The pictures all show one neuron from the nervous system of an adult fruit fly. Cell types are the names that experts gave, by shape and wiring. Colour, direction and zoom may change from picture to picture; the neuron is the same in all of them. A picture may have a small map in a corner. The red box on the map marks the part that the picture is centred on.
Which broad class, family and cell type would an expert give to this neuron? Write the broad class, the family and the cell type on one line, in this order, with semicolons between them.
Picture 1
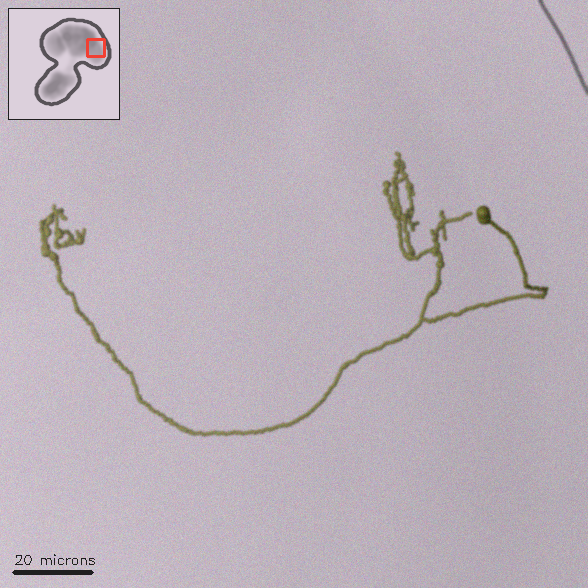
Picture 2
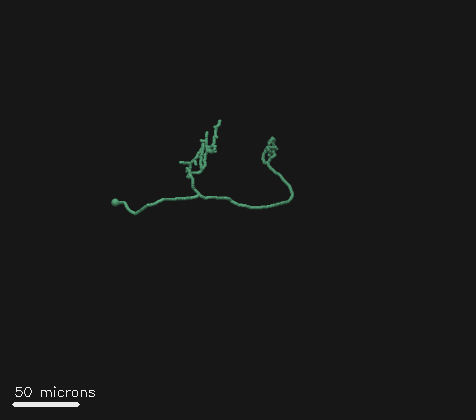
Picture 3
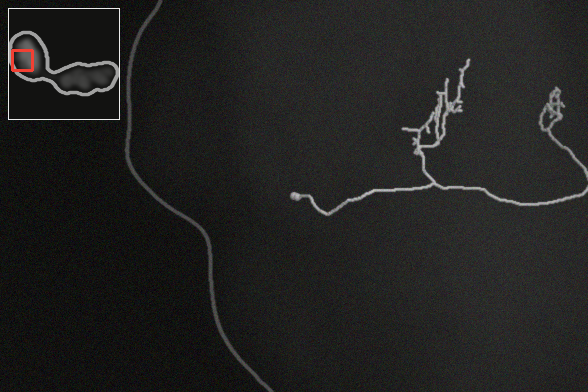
optic-lobe intrinsic neuron; Tm; Tm33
